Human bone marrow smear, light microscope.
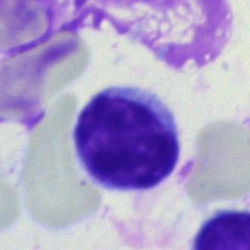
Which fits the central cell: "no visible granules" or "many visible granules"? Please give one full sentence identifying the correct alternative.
The cytoplasm of the cell lacks visible granules entirely.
